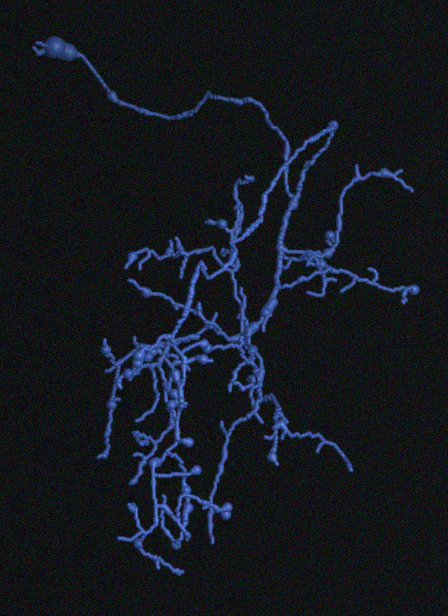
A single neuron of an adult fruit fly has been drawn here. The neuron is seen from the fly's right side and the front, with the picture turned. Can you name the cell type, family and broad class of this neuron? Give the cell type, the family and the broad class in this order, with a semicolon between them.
SLP042; hemilineage SLPal2; central-brain intrinsic neuron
